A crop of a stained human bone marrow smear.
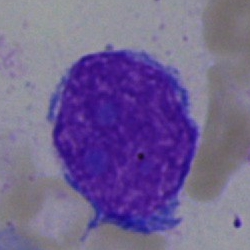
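Blast, seen here as the cell in the middle; let's go over it slowly. Notice first how the nucleus fills almost the whole cell. Now look closely at the chromatin: it is finely granular, with small pale spots rather than coarse clumps. Within the nucleus, two pale bluish rounded areas stand out. Finally, search the cytoplasm: no granules are visible there.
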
